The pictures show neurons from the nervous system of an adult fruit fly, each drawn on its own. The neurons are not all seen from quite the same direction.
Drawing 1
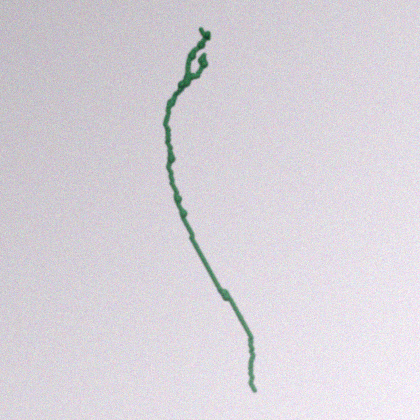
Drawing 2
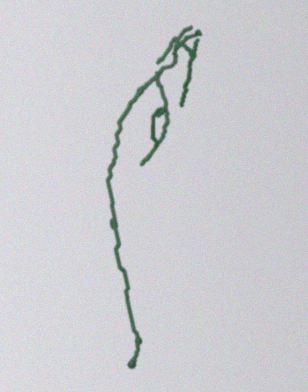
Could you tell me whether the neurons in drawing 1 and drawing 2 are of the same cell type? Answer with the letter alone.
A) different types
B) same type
B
